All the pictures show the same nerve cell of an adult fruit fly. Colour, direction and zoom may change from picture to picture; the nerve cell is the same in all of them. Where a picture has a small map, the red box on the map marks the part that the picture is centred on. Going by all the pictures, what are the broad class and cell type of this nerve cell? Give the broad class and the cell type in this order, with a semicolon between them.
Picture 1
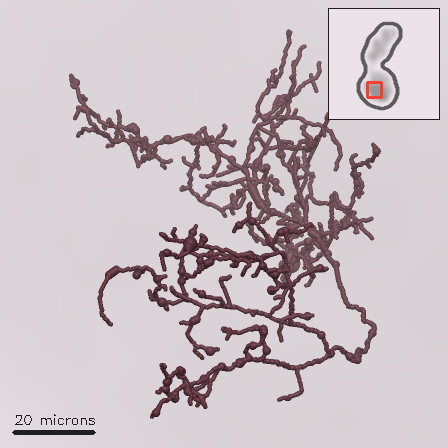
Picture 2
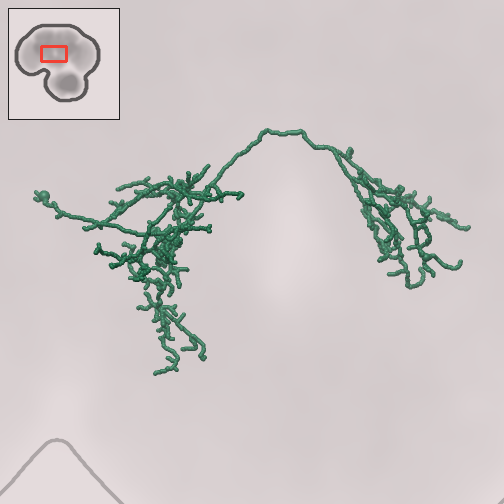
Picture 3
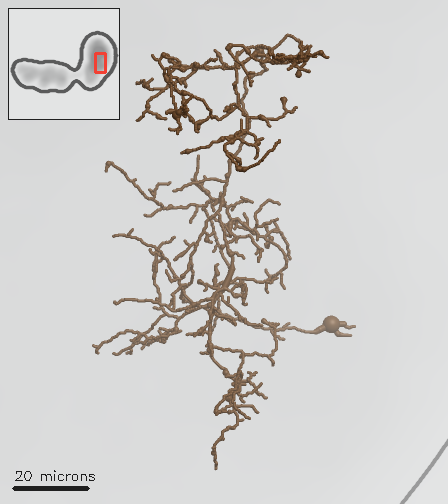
central-brain intrinsic neuron; VES039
